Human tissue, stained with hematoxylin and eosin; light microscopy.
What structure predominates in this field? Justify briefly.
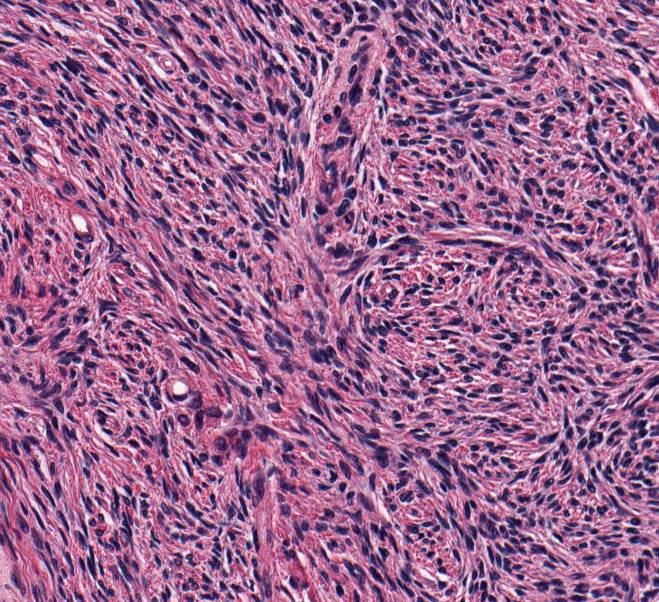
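Field: ovarian cortex. Spindle cells, densely and fairly evenly packed, fill it in short interlacing fascicles running many ways. Only a few small round empty vessel lumina, all in the left half.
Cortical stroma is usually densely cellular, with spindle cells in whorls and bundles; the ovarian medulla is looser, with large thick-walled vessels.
Pink fibrillary collagen between cells, not blue myxoid matrix.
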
